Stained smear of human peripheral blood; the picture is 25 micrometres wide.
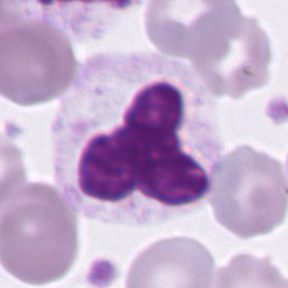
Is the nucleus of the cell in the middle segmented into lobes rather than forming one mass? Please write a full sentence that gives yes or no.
Yes, there is a nucleus divided into separate lobes in this cell.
